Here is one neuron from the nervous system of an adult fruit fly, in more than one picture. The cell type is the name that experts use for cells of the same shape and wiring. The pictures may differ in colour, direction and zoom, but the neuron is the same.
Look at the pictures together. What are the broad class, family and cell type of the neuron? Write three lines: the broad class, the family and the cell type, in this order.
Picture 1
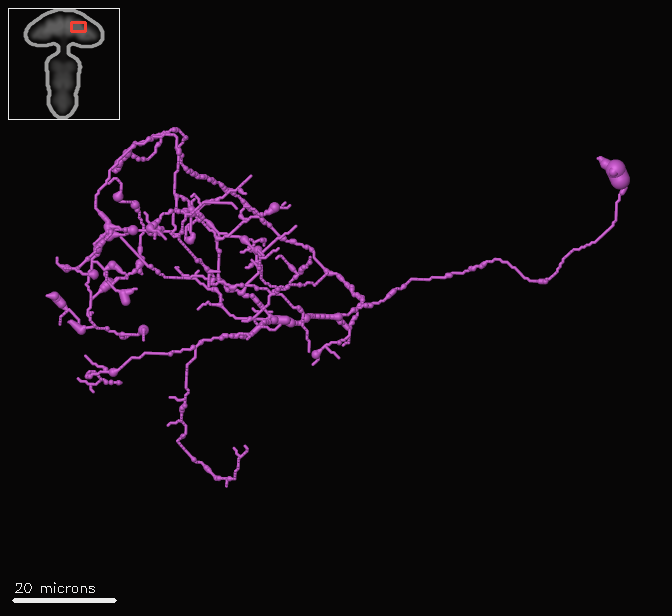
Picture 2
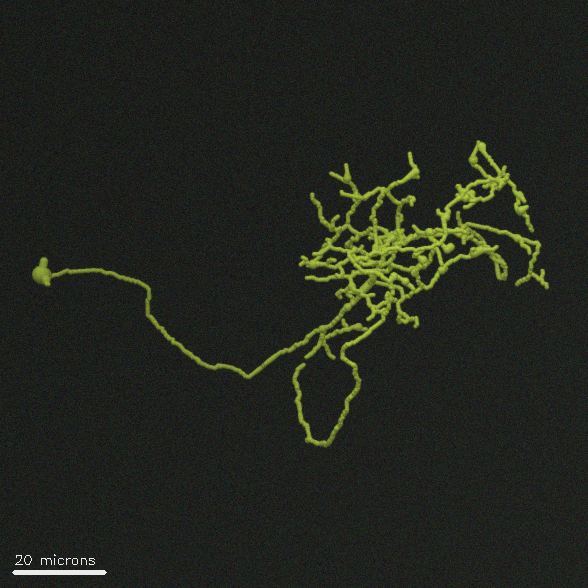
central-brain intrinsic neuron
hemilineage SLPal2
SLP043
